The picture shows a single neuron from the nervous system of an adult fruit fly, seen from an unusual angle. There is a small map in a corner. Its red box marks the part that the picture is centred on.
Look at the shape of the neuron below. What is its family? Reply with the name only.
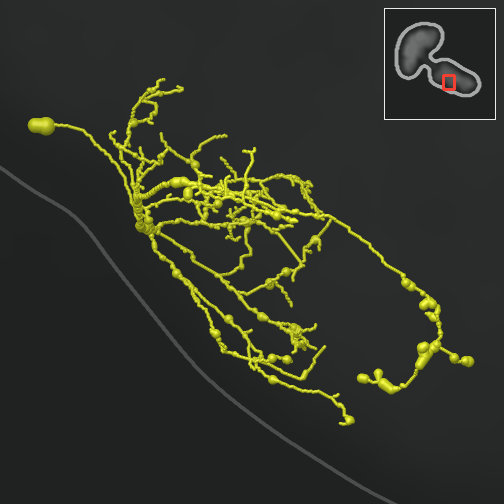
hemilineage 09A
